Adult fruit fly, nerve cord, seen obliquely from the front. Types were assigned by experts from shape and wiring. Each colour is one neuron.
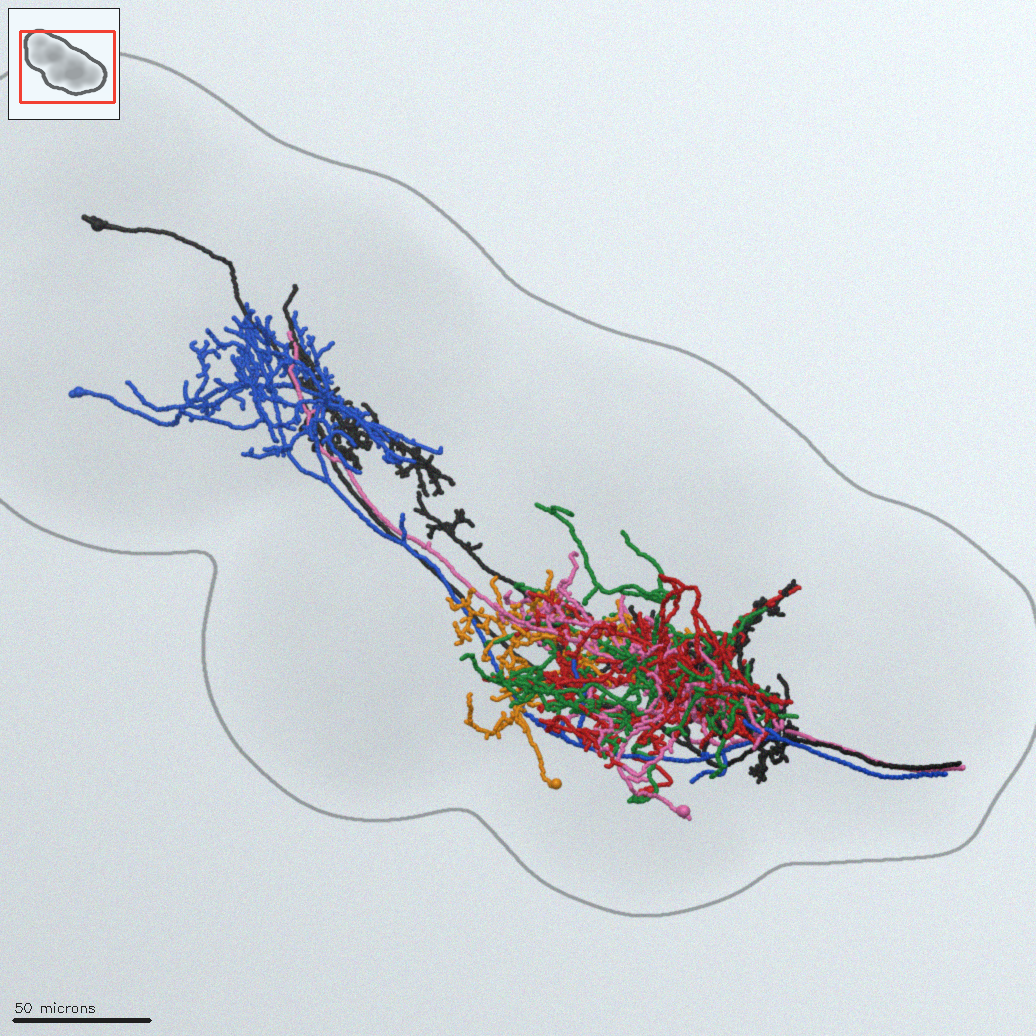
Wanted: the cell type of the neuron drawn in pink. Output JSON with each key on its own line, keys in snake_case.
{
 "cell_type": "AN05B078"
}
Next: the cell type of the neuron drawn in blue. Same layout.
{
 "cell_type": "AN05B062"
}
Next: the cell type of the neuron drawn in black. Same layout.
{
 "cell_type": "ANXXX102"
}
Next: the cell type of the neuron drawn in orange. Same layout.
{
 "cell_type": "IN00A065"
}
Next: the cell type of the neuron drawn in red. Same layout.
{
 "cell_type": "IN00A037"
}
